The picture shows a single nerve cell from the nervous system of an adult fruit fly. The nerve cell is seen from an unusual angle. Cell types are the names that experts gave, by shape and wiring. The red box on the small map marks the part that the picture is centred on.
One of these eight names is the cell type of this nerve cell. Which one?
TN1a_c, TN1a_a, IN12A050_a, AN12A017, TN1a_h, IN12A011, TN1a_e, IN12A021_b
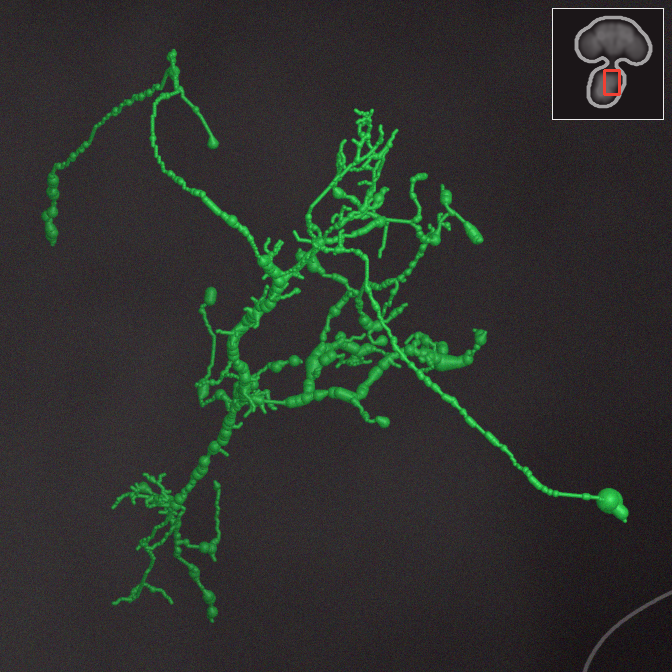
IN12A050_a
